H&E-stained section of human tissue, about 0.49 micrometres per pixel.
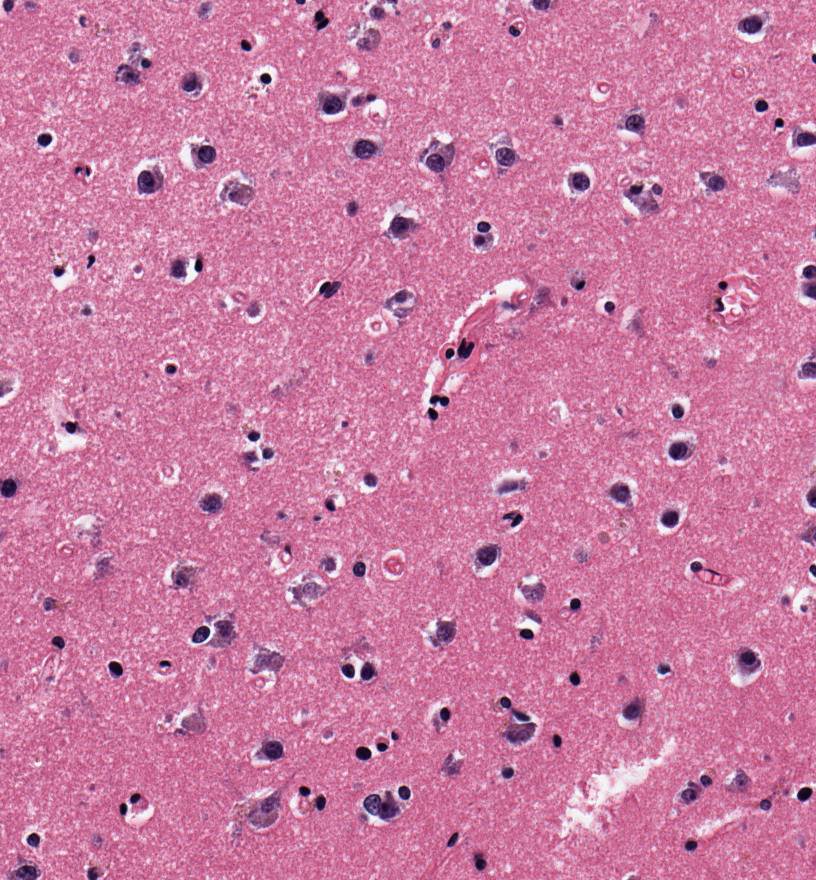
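Cerebral cortex, haematoxylin and eosin: cells lie singly and fairly evenly scattered across a pink background, forming no organised units. The larger cells are neurons, with round, pale purple nuclei and a rim of purplish cytoplasm. Small, round, densely dark glial nuclei are scattered among them throughout, and sit in twos and threes against the edges of several neurons.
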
